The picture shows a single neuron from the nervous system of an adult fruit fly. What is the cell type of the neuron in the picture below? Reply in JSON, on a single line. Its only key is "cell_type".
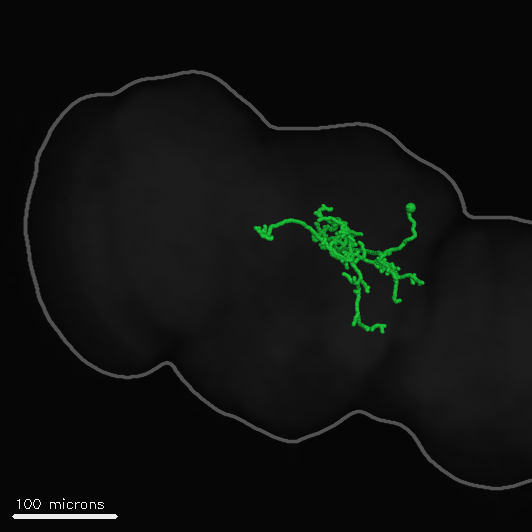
{"cell_type": "AOTU050"}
